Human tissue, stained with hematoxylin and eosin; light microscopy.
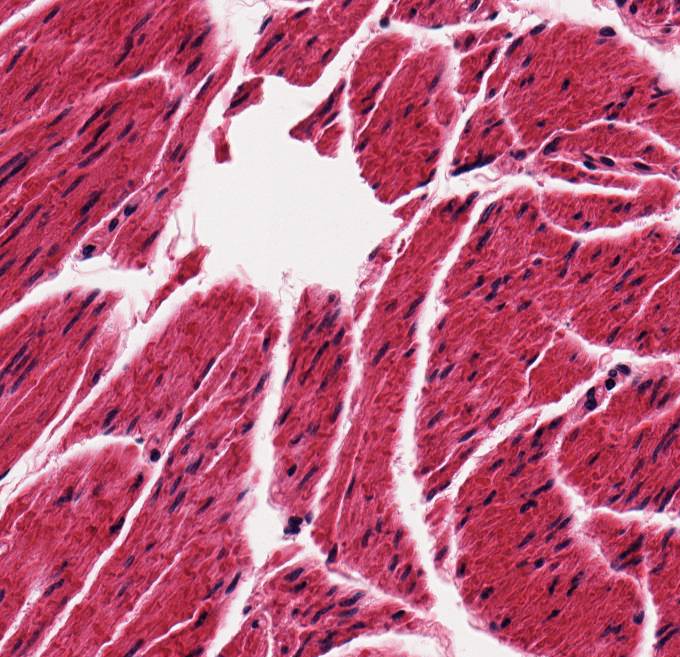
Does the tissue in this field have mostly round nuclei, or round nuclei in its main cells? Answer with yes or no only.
No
